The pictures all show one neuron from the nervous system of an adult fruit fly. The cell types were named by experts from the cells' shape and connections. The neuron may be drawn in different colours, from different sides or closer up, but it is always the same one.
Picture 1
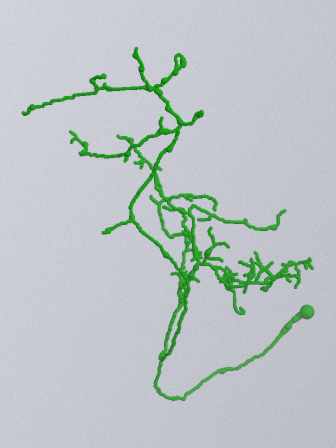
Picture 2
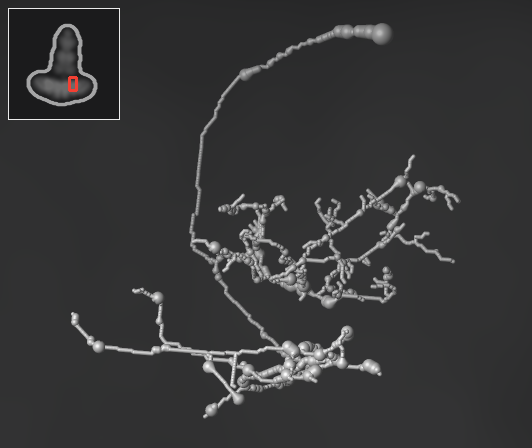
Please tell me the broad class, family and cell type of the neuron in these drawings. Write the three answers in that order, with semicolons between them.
central-brain intrinsic neuron; hemilineage VLPp&l1_anterior; LHPV2c4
